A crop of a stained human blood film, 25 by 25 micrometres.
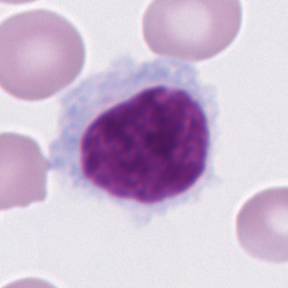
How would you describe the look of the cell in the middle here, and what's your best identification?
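Look at the border: it's ragged, with many fine hair-like projections all around. Inside sits a single rounded-oval nucleus without lobes, its chromatin dark purple and mottled rather than smooth, in pale greyish-blue cytoplasm. That's a hairy cell.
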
